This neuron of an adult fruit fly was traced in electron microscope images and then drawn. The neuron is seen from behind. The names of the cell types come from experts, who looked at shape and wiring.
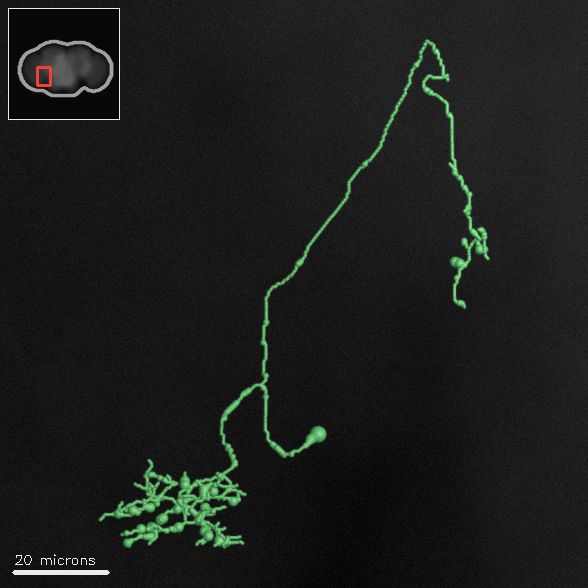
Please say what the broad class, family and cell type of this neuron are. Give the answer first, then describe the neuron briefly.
Its broad class is optic-lobe intrinsic neuron. Its family is MeLo. It is of cell type MeLo7. The cell body is at the bottom of the picture. By the scale bar it is about 110 microns tall in this view. Dozens of branch ends can be seen.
